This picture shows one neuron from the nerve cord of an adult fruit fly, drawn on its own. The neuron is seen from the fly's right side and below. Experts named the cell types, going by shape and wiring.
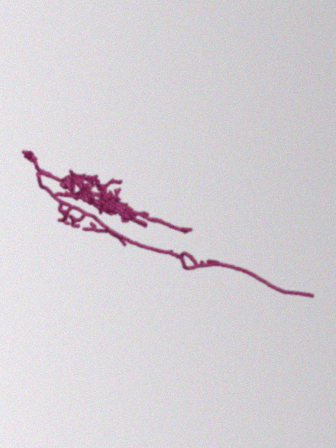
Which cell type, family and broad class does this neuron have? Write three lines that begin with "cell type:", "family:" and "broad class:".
cell type: AN19B039
family: hemilineage 19B
broad class: ascending neuron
